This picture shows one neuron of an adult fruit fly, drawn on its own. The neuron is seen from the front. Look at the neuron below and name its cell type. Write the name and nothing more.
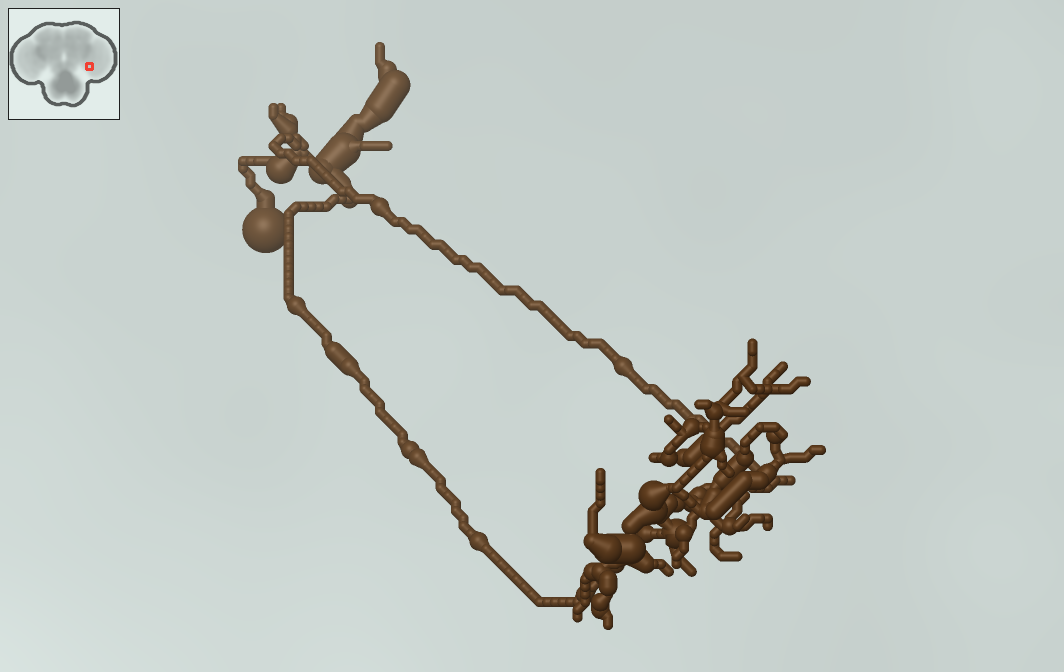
T4d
